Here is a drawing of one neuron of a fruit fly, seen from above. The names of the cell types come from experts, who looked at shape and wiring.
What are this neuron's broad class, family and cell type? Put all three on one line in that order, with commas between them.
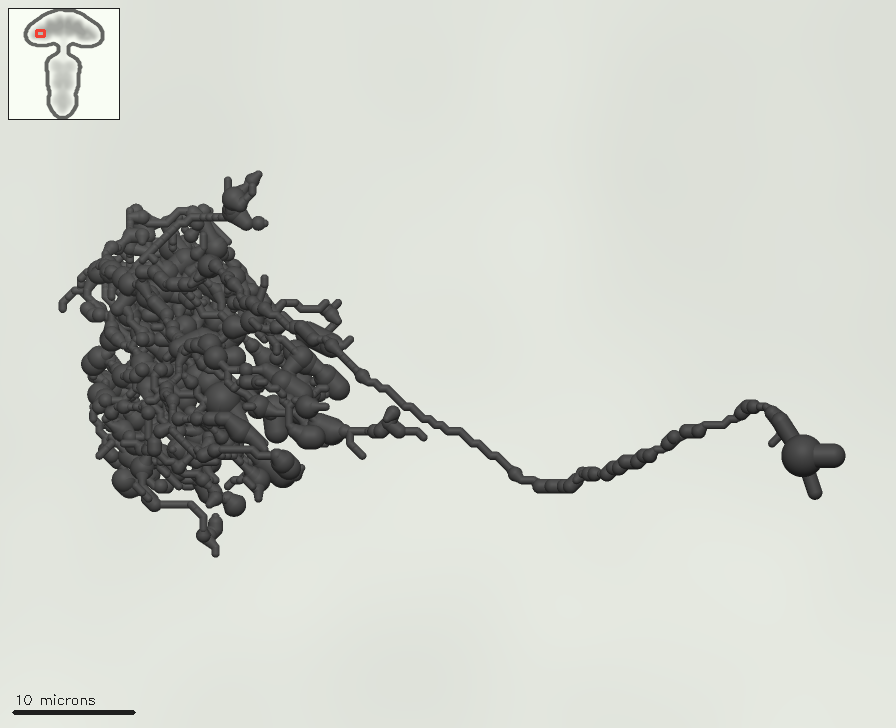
optic-lobe intrinsic neuron, Pm, Pm2a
